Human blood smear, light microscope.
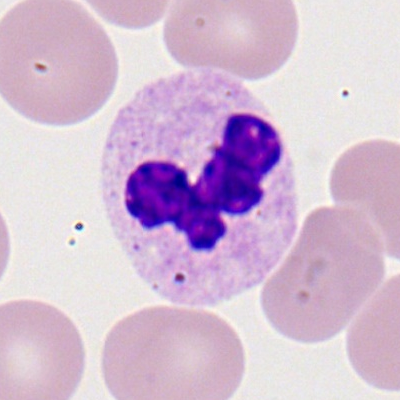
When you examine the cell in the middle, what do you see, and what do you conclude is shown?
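Three lobes make up this nucleus, and they're joined to one another. I don't see any nucleoli within it. Through the cytoplasm, fine lilac granules are spread evenly. Nor can I find any vacuoles there. So this is a segmented neutrophil.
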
